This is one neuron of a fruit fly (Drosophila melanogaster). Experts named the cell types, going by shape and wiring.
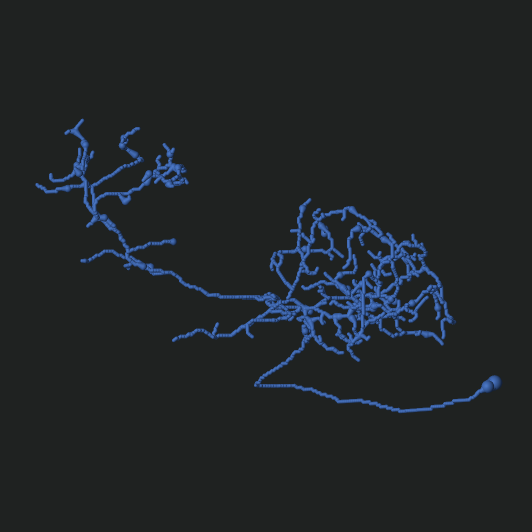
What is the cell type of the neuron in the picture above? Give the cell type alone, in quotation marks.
"CB3012"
